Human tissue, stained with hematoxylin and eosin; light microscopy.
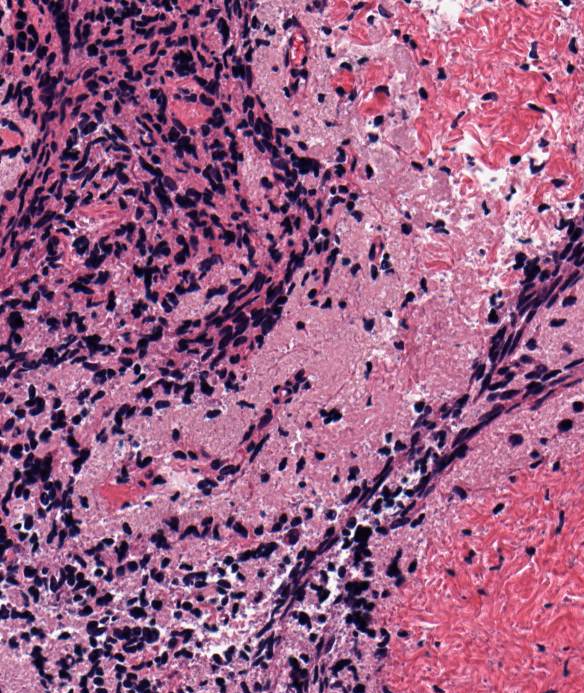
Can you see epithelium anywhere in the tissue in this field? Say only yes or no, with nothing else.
No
